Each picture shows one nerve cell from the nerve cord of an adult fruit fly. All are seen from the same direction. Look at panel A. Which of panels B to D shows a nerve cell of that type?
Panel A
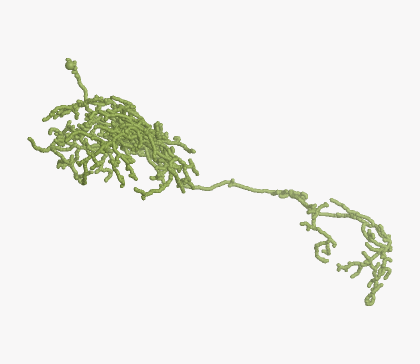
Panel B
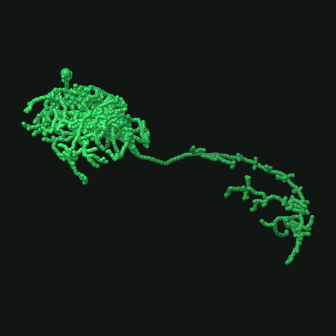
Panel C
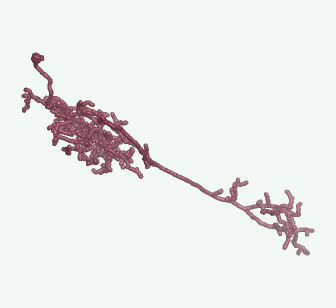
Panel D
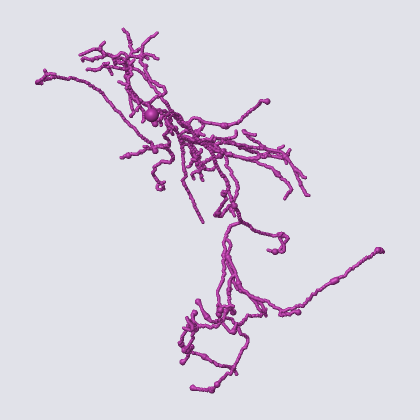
Panel B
